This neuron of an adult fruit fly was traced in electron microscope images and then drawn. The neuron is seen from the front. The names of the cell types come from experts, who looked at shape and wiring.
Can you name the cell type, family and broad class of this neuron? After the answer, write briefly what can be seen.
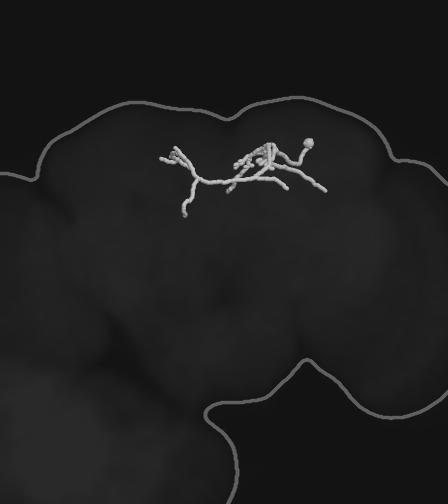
It is of cell type ATL013. Its family is hemilineage DL1_dorsal. It is a central-brain intrinsic neuron. In this view it is wider than it is tall.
